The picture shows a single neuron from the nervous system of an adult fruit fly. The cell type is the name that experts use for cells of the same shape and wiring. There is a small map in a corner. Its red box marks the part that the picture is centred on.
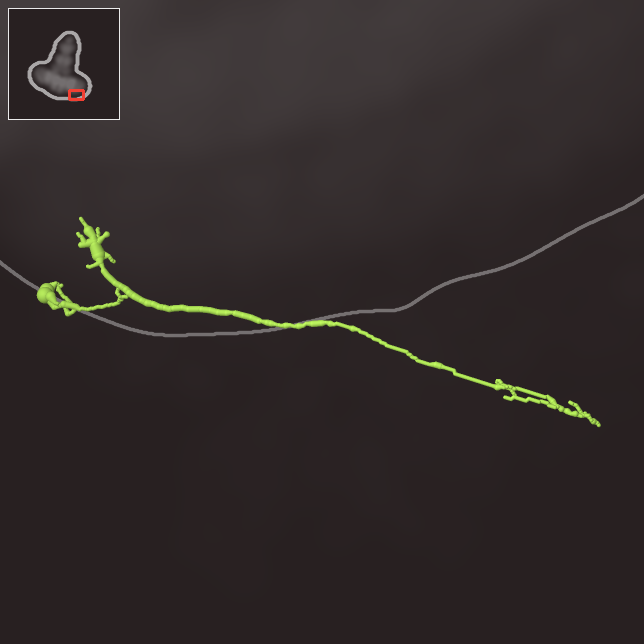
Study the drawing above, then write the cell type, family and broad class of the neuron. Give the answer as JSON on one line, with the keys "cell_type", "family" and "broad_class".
{"cell_type": "T1", "family": "T", "broad_class": "optic-lobe intrinsic neuron"}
